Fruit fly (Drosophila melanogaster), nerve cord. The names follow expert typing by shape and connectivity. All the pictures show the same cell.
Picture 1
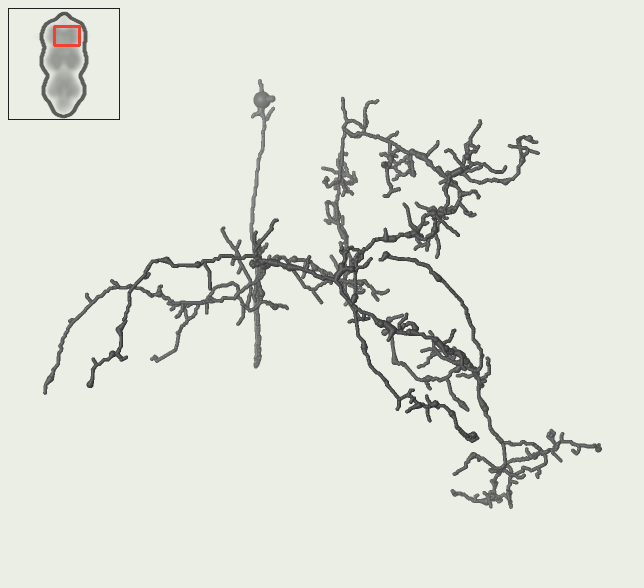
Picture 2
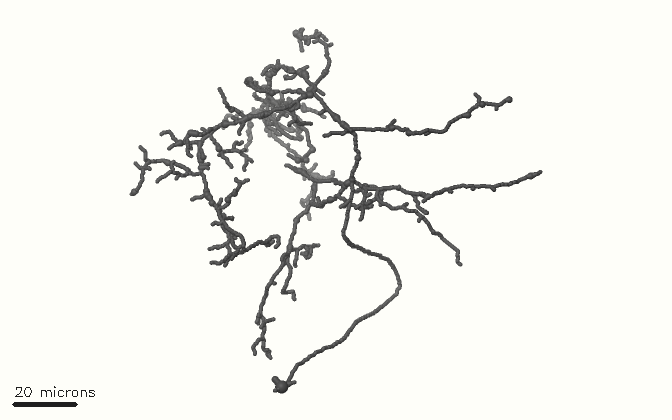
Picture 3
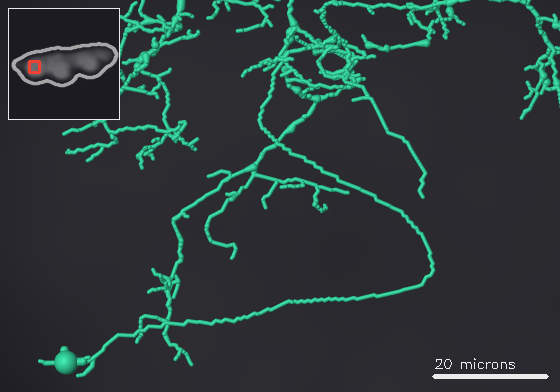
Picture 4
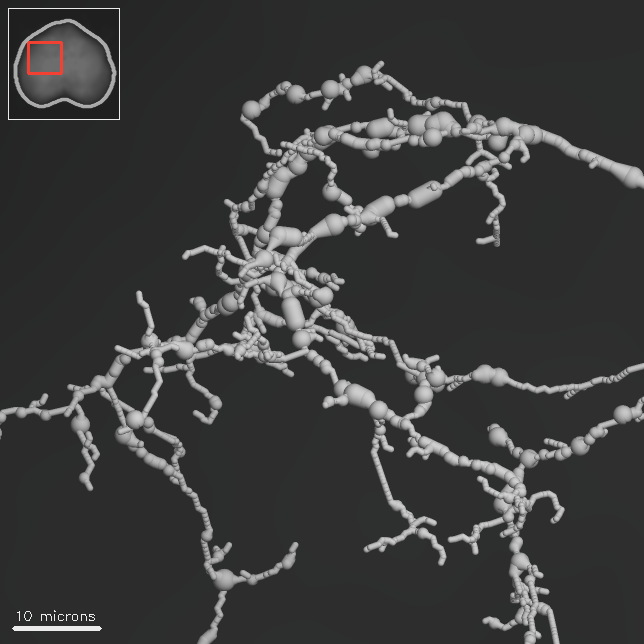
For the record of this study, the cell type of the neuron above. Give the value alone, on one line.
IN02A029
